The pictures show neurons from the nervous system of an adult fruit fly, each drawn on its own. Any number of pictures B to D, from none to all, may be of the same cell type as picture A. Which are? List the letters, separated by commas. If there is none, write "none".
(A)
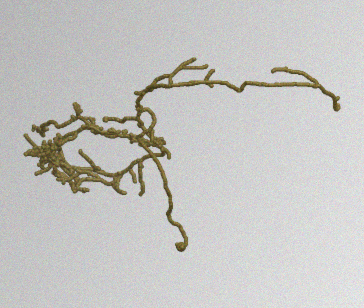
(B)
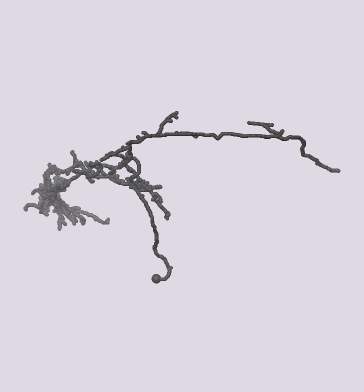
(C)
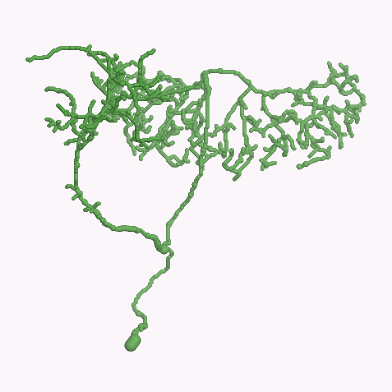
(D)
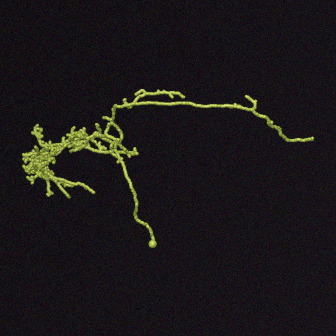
B, D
